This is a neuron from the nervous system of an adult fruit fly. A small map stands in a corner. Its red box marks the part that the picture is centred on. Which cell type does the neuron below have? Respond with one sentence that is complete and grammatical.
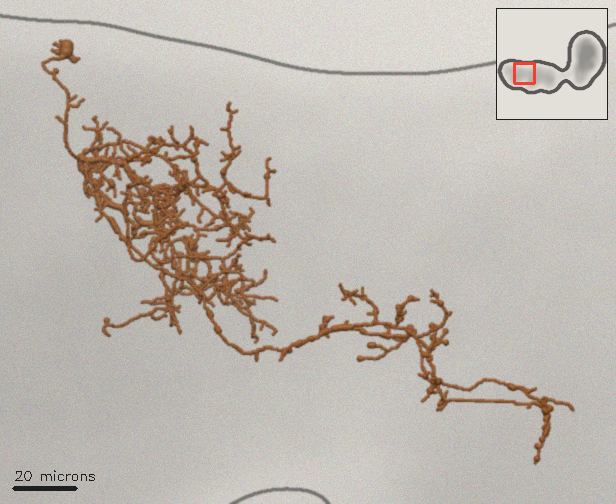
In terms of cell type, the neuron is IN05B042.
